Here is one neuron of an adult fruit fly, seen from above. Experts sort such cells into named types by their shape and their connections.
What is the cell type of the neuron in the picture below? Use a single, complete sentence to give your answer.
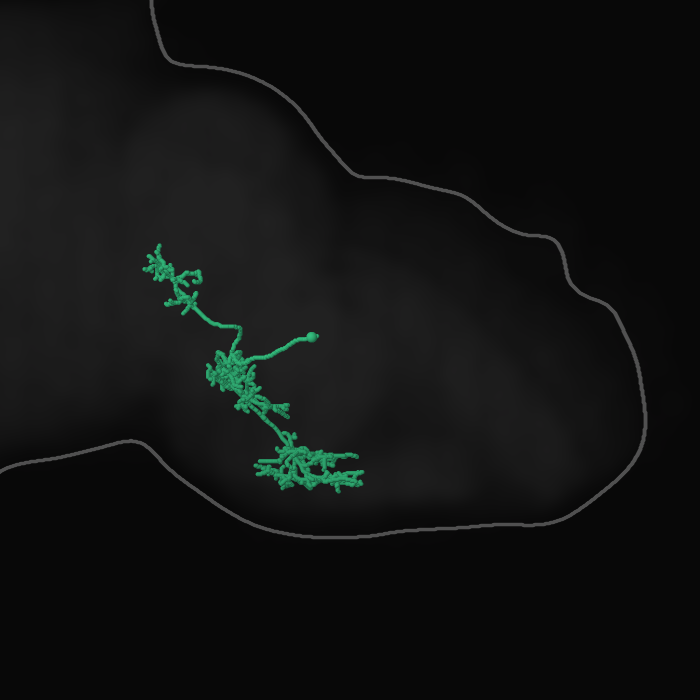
The neuron is typed under the name LPLC2.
